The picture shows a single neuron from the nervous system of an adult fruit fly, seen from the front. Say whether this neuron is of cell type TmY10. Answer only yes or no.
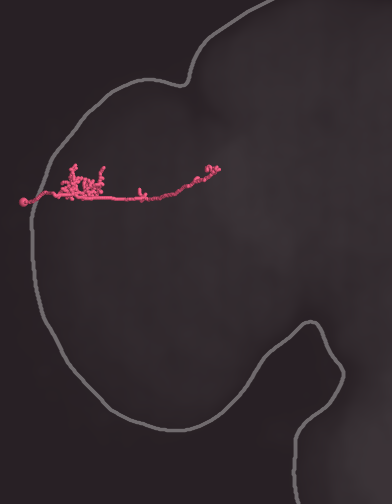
yes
